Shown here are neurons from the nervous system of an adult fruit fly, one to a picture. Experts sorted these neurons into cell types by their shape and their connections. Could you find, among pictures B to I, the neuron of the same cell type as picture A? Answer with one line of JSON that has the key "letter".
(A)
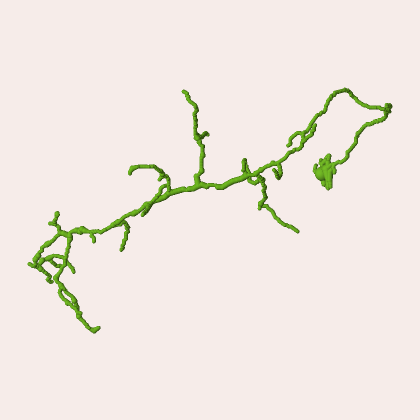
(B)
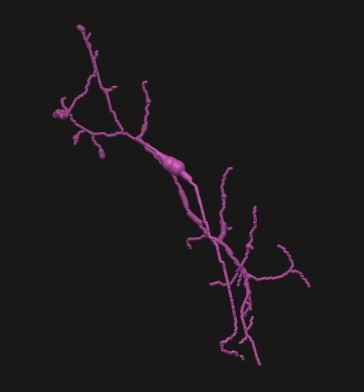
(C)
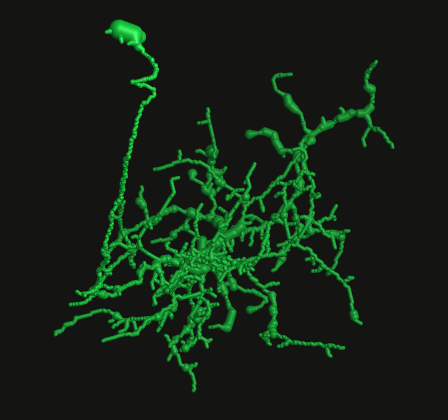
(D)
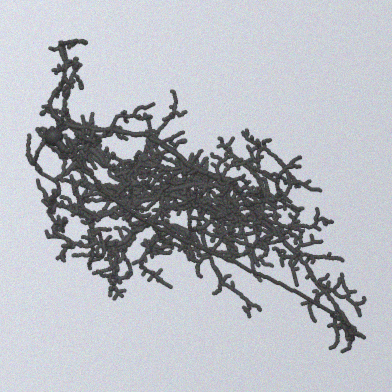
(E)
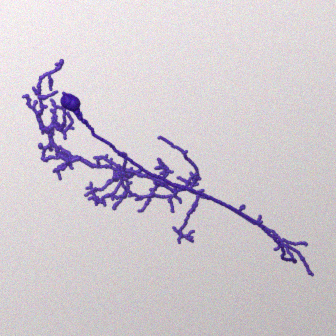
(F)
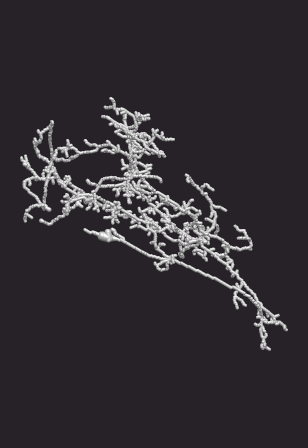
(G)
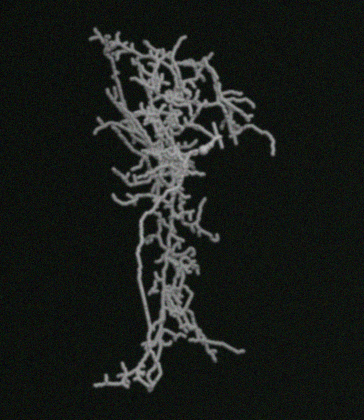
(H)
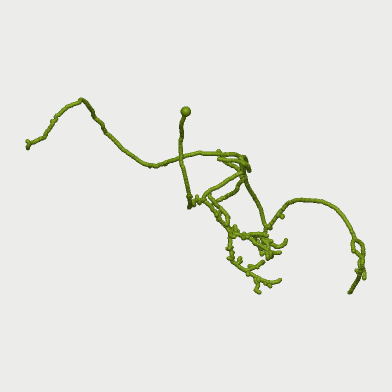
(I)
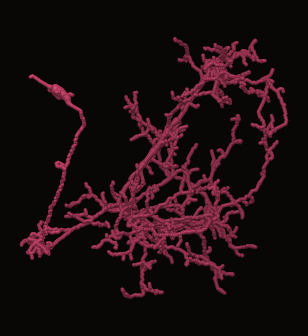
{"letter": "B"}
